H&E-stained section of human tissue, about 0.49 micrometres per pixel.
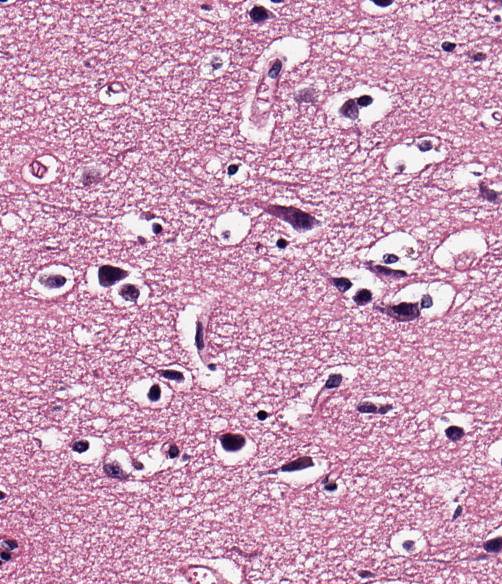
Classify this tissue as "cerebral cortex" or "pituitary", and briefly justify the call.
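This is cerebral cortex. What settles it, I think, are the neurons: several angular, darkly stained cell bodies with tapering processes, one just right of centre in the upper half.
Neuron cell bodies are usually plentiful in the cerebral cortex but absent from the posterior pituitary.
Small round dark nuclei are scattered throughout.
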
